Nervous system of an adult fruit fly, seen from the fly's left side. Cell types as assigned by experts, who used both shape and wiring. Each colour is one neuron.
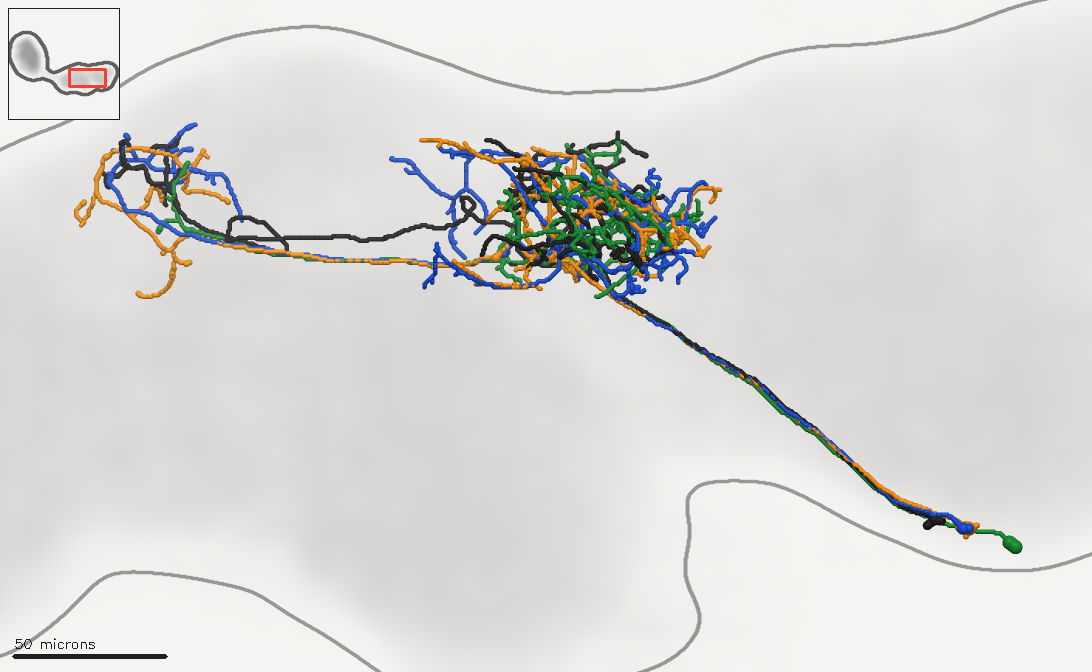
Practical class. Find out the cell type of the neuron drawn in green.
IN07B075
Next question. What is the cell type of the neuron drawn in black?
IN07B079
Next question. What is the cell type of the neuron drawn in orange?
IN07B083_c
